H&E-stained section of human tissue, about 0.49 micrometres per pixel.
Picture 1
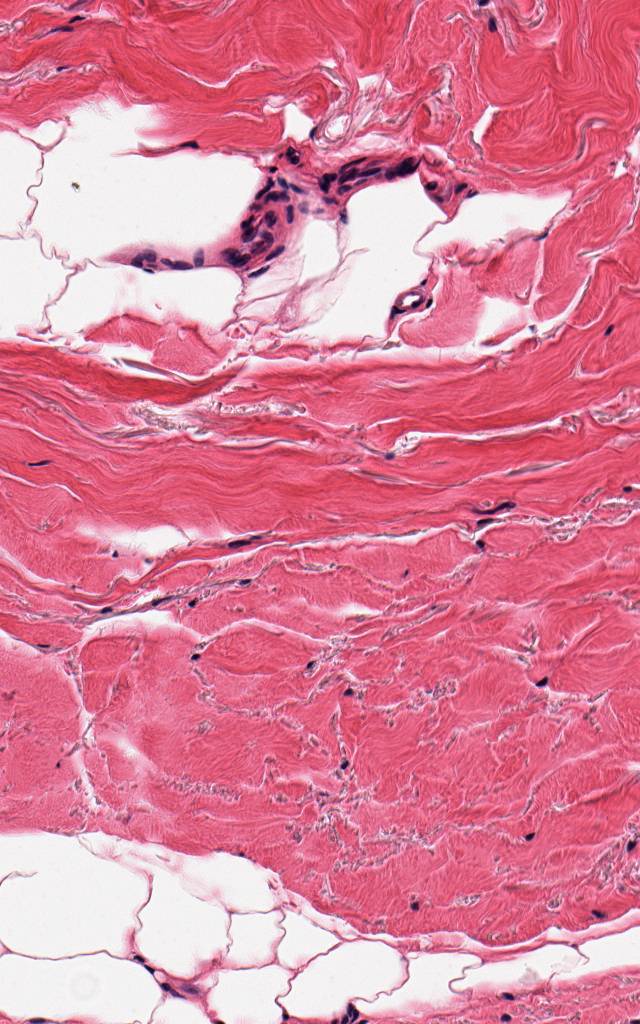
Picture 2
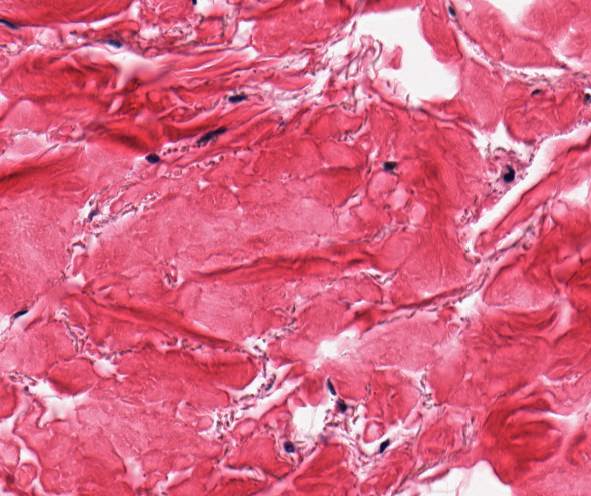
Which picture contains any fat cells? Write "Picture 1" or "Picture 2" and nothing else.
Picture 1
